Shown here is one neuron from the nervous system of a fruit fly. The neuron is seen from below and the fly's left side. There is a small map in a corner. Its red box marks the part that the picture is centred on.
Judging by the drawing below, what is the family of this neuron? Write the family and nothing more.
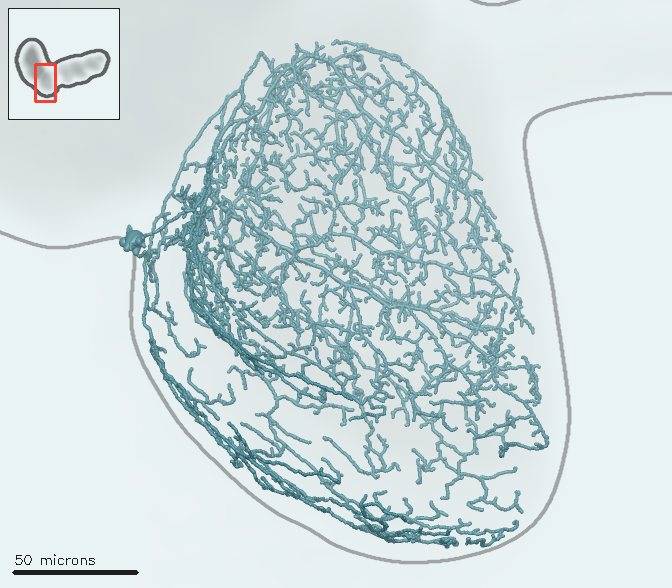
Cm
